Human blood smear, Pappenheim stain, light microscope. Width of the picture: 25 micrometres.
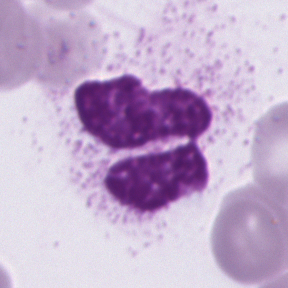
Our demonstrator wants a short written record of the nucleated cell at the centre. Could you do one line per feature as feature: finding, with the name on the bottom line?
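Lobes: two, one above the other
Lobe size: upper larger than lower
Granules: small, purple-violet, scattered around the nucleus
Spacing: loose, not tightly packed
Cell type: segmented neutrophil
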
